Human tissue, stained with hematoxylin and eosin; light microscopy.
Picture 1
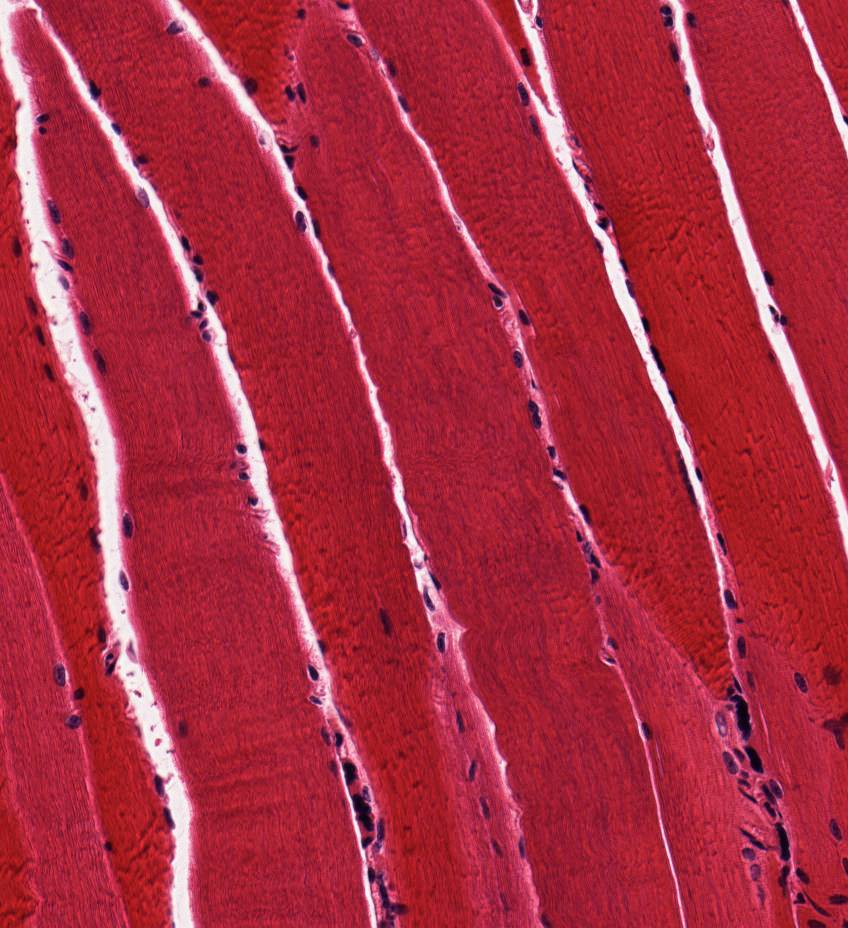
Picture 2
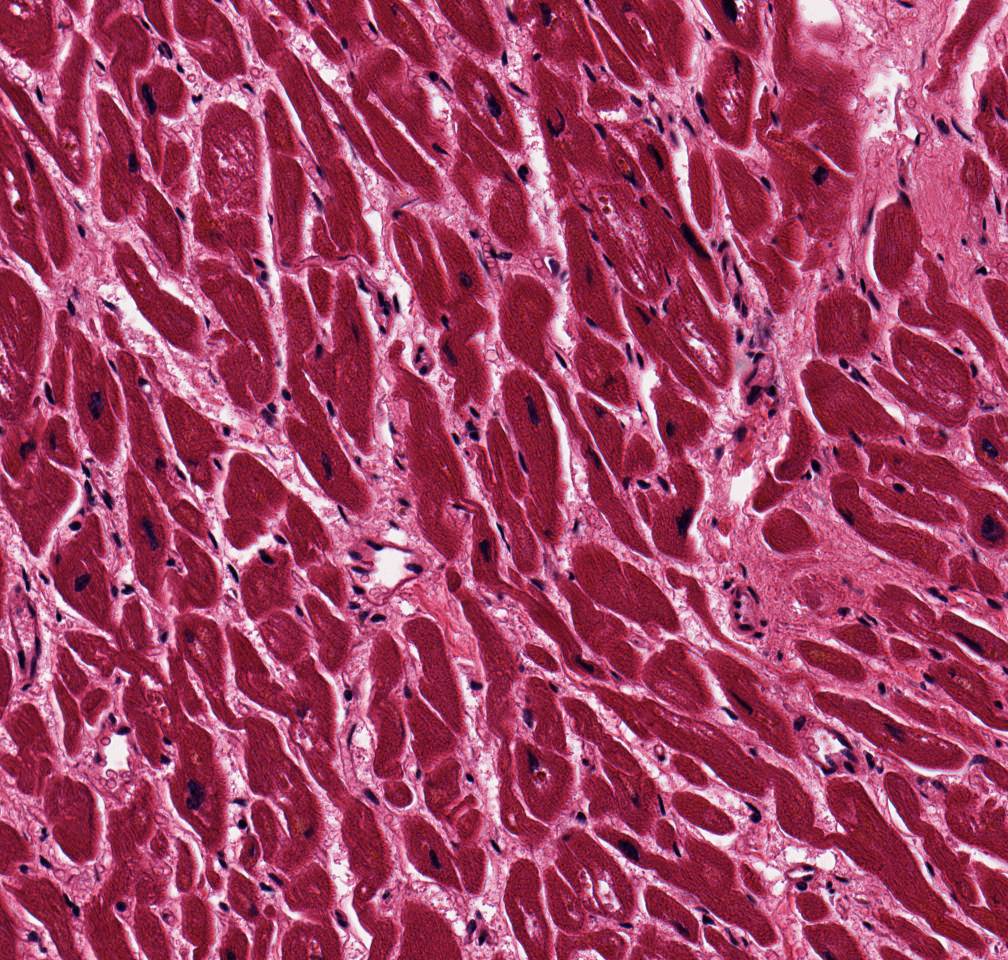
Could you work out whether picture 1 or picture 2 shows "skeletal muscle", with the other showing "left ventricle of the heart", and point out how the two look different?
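Skeletal muscle is picture 1; the left ventricle of the heart is picture 2. Layout: long, parallel, unbranched fibres fill picture 1, running steeply from upper left towards lower right.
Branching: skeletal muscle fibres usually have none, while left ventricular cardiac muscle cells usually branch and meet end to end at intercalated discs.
Nuclei: in picture 1 they are small, dark purple, elongated along the fibres and placed at the fibre edges.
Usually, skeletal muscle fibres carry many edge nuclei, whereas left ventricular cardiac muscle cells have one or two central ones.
Cytoplasm: deep, even red in picture 1; in picture 2, several muscle cells have a pale, cleared zone around the nucleus. Interstitium of picture 2: small spindle-shaped dark nuclei lie singly between fibres, and paler pink collagenous tissue occupies a broader area upper right.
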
